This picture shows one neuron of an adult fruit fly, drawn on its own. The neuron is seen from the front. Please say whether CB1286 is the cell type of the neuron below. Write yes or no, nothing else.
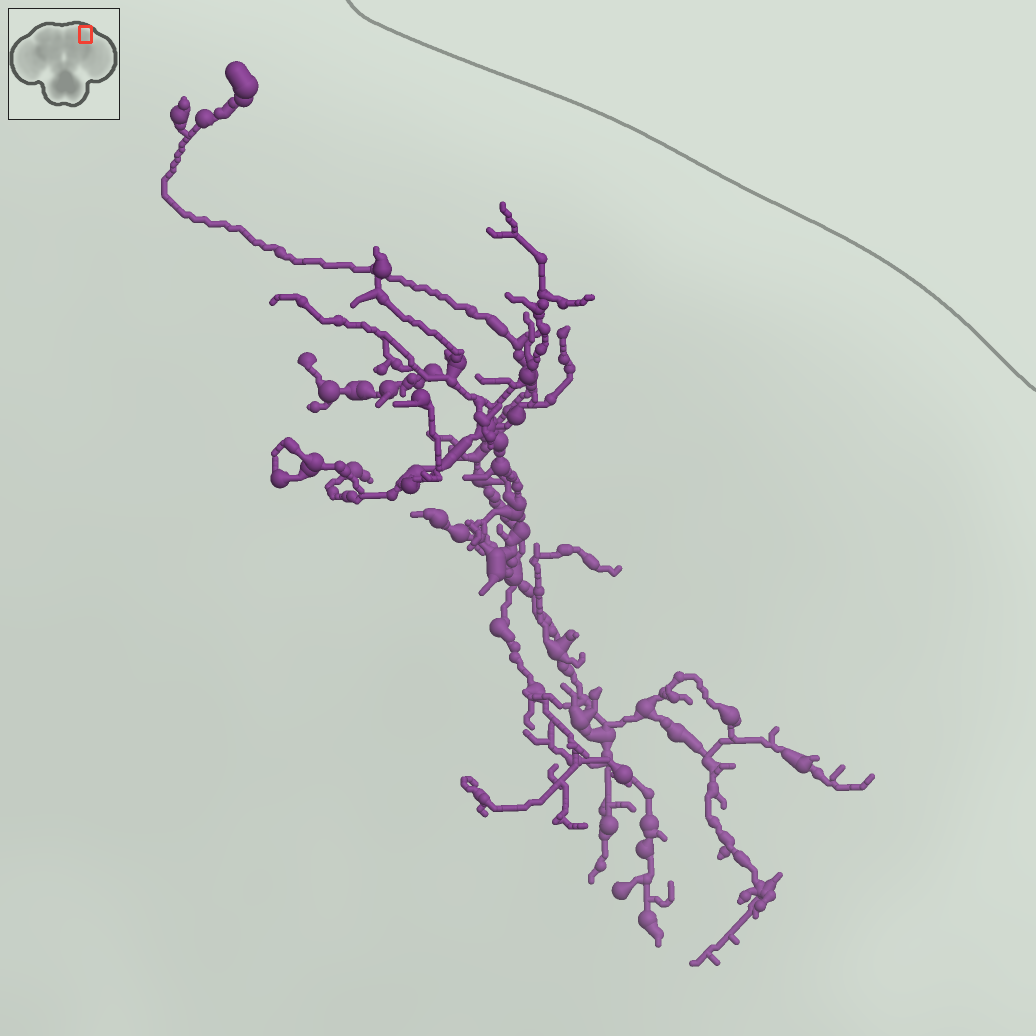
yes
